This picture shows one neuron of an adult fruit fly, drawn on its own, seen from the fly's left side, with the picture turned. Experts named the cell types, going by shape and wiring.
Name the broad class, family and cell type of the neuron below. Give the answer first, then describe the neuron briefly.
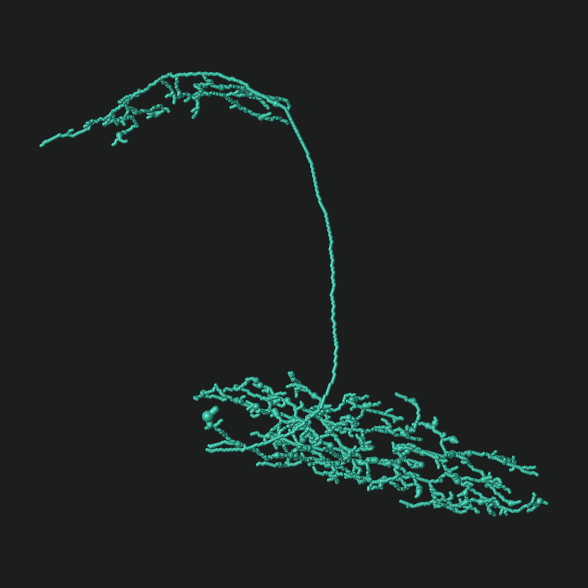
It is an optic-lobe intrinsic neuron. Its family is MeLo. It is of cell type MeLo12. As drawn here it is about as wide as it is tall.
